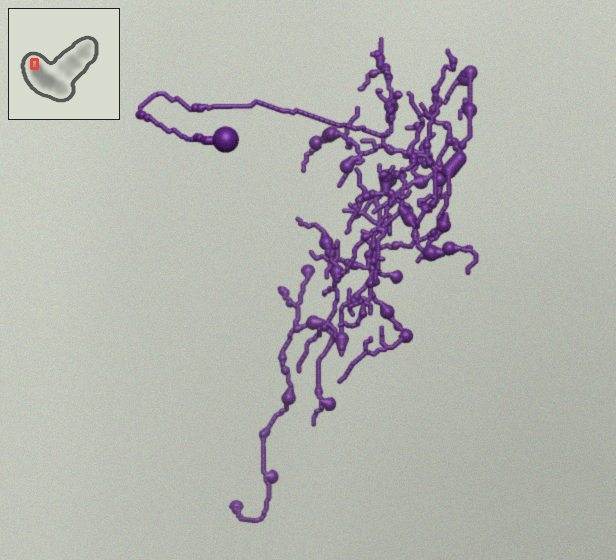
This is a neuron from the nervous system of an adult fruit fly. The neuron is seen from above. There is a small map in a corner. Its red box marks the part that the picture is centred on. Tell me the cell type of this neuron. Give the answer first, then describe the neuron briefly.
The cell type is Cm6. It is an optic-lobe intrinsic neuron. The picture shows dozens of branch ends. As drawn here it is taller than it is wide.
